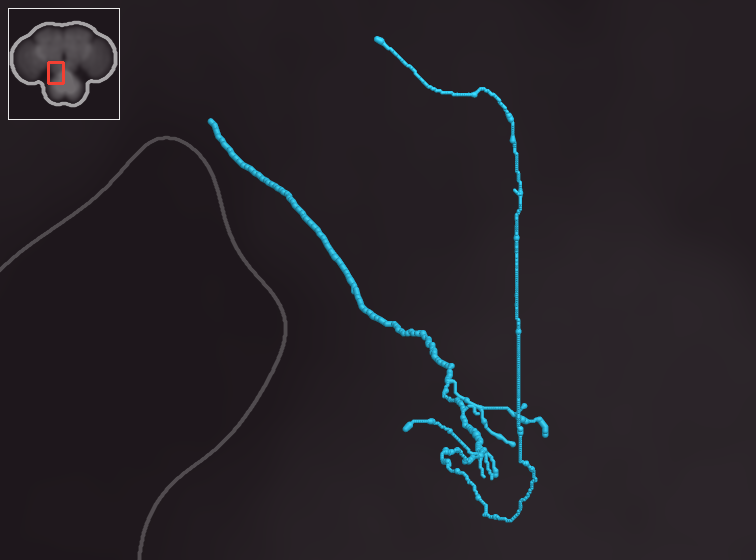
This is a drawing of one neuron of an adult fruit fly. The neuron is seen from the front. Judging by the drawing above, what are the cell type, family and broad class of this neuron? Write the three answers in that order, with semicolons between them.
SApp; class mechanosensory proprioceptive; sensory neuron ascending to the brain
